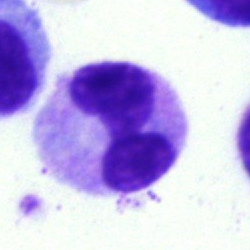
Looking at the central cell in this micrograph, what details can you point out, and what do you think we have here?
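Two nuclear lobes sit on the right side of the cell, one above the other. Their chromatin is dark purple and dense. The cytoplasm is abundant and pale lilac, and it lacks coarse orange-red granules. The name for this cell is band neutrophil.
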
